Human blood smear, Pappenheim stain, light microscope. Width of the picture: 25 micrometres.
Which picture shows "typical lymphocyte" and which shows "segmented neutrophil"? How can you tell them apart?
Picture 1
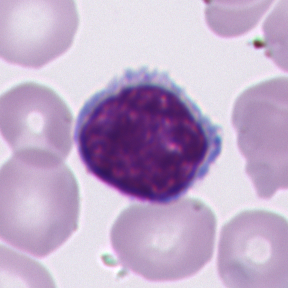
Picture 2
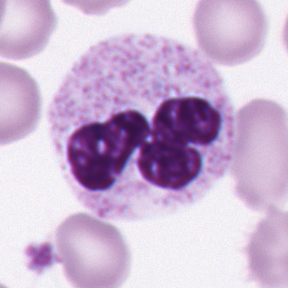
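Picture 1 shows a typical lymphocyte, and picture 2 a segmented neutrophil. In picture 1 the nucleus is about 11 micrometres across in a cell of about 12, and it fills about 80% of the cell's area. The cytoplasm there forms only a narrow rim around it. In picture 2, by contrast, the nucleus is divided into several separate lobes joined by narrow links, and the cytoplasm is abundant. Then the colour: the lymphocyte's cytoplasm is pale blue, the neutrophil's pale pink.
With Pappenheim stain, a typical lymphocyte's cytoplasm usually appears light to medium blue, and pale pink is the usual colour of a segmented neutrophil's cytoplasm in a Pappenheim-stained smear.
Granules set them apart as well: picture 2 has fine pink-lilac granules spread evenly through its cytoplasm, while picture 1 shows none, and no vacuoles either.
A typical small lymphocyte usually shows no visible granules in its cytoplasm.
Both nuclei have dark purple chromatin: dense with small lighter gaps in picture 1, densely clumped in picture 2.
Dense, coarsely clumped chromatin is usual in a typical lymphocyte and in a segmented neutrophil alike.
No nucleoli are visible in the nucleus of picture 2.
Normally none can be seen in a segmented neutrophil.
As for the edges, the lymphocyte's lower-left edge is smooth, and the neutrophil's outline is round and smooth all the way.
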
